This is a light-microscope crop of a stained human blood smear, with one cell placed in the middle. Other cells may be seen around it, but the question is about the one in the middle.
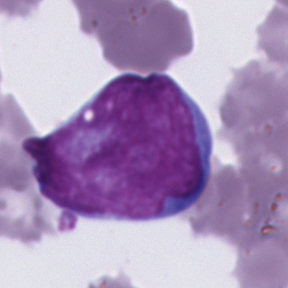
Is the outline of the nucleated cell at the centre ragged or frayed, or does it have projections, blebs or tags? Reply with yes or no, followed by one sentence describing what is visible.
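Yes. The cell outline is irregular, with a pointed, tapering extension on the left side.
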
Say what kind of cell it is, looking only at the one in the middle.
myeloblast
